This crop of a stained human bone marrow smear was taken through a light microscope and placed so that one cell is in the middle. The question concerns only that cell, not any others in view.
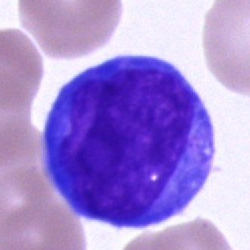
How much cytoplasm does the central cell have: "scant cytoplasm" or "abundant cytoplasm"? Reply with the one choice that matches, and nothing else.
Scant cytoplasm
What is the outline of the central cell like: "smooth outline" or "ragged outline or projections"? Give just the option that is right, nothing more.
Smooth outline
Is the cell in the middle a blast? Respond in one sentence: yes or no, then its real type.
Yes, it is a blast that lies in the middle.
